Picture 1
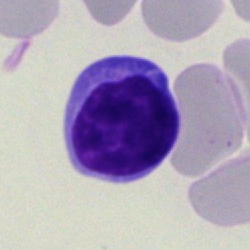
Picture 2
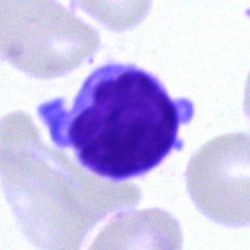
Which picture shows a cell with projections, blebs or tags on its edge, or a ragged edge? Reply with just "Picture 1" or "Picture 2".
Picture 2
